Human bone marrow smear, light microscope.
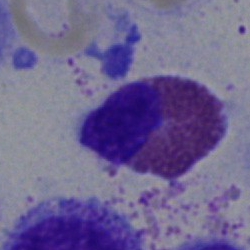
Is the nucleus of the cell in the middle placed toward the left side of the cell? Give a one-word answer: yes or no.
Yes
